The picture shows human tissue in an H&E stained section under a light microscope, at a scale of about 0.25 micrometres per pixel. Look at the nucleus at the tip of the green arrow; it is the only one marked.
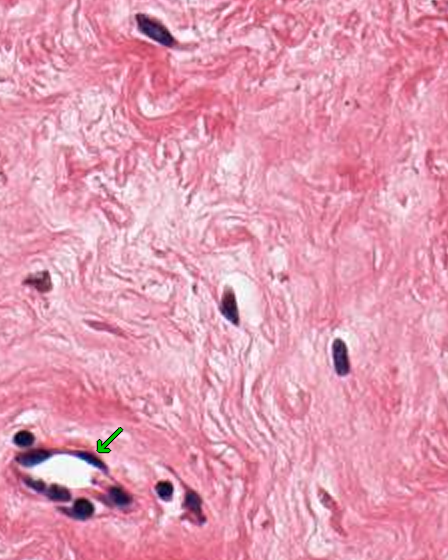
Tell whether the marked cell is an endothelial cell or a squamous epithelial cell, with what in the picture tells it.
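This is an endothelial cell. The nucleus is elongated and flattened, and it is stained evenly dark. The nucleus curves along the edge of a small, clear, open lumen, lining it directly. Little cytoplasm is visible; at most a thin pink strip lies along the nucleus at the lumen edge. Other flattened dark nuclei line the same lumen, forming the wall of a small vessel set in dense, wavy pink fibres.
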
